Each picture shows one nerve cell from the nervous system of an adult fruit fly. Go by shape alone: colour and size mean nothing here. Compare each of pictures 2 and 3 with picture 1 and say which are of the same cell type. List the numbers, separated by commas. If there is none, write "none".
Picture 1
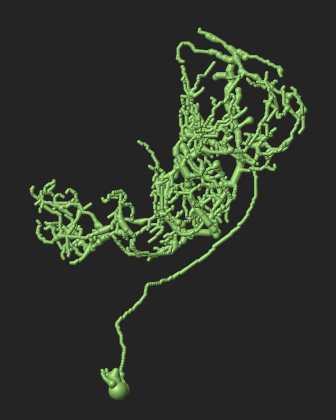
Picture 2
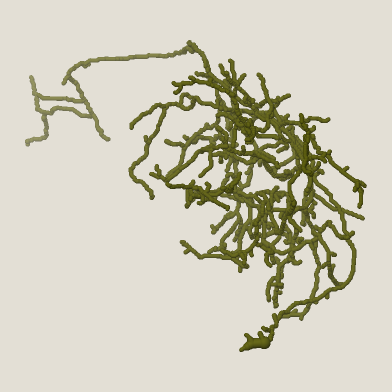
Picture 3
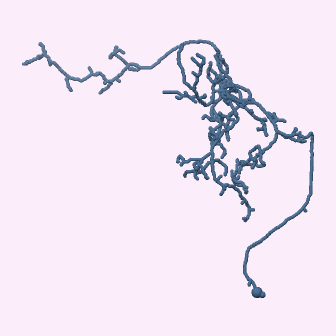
none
